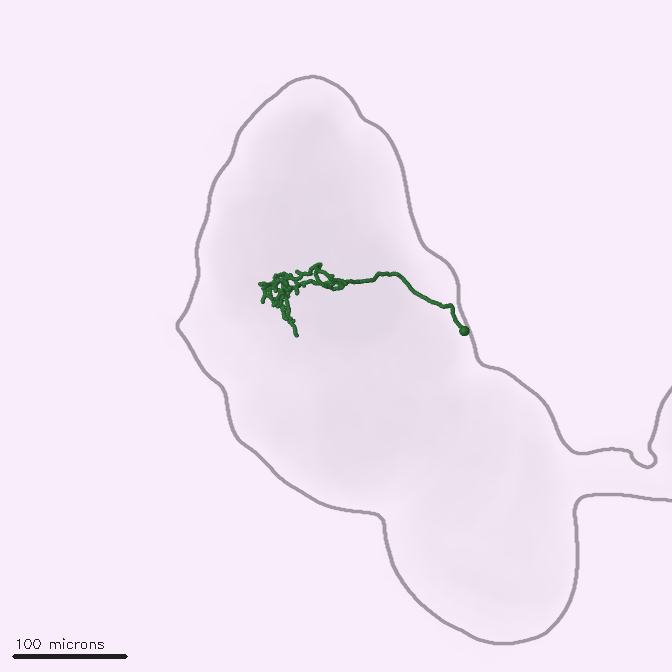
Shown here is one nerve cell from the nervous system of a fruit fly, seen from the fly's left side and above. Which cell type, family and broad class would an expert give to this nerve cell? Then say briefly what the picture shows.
The cell type is CB1357. The family is hemilineage DL1_dorsal. Its broad class is central-brain intrinsic neuron. From left to right in the picture it spans about 180 microns. In this view it is more than twice as wide as it is tall.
